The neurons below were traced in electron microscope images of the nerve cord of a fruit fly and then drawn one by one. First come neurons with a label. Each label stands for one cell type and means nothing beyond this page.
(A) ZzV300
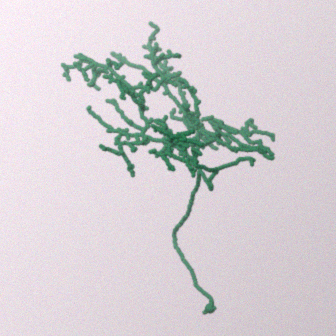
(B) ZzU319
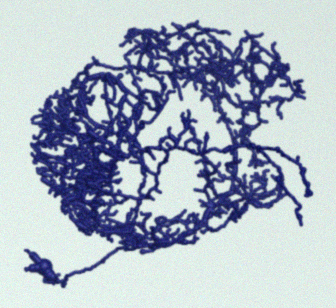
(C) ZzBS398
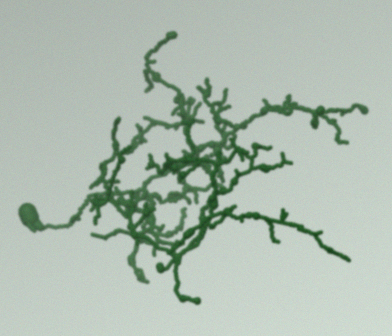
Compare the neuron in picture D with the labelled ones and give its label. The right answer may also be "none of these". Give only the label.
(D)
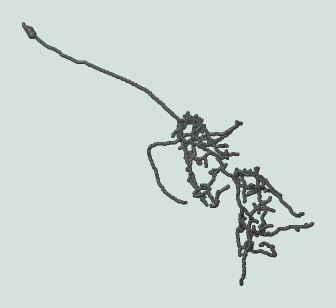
none of these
